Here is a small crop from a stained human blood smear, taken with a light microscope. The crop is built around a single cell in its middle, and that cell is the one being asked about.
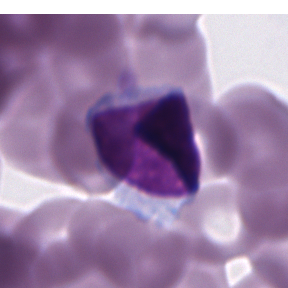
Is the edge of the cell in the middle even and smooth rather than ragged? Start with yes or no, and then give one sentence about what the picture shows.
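No. The edge of the cytoplasm is ragged, with fine irregular projections.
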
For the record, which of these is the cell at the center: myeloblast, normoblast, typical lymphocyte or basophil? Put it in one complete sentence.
The cell at the heart of this crop is a typical lymphocyte.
